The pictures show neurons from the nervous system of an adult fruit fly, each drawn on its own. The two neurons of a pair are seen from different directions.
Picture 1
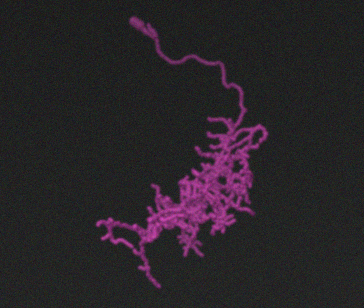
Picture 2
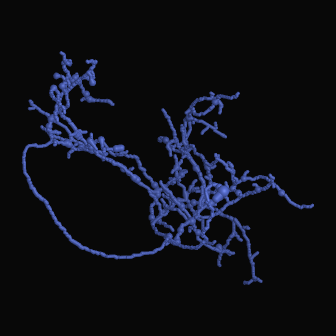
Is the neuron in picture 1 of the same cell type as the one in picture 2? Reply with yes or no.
no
